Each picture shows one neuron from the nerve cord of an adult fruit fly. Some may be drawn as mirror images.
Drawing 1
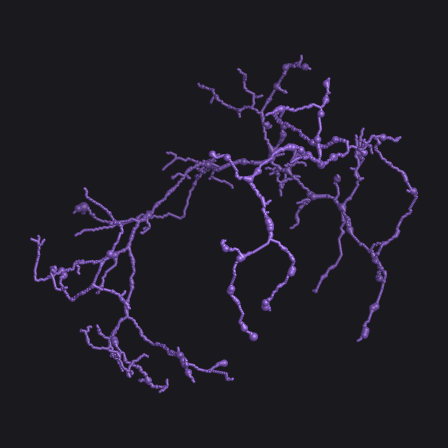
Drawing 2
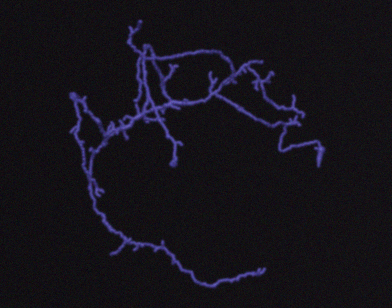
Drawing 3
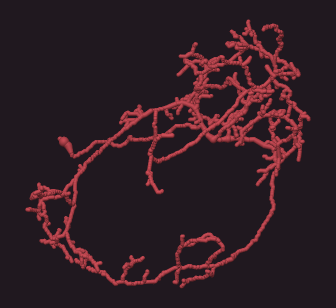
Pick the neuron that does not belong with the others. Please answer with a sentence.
Drawing 2 is the odd one out.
